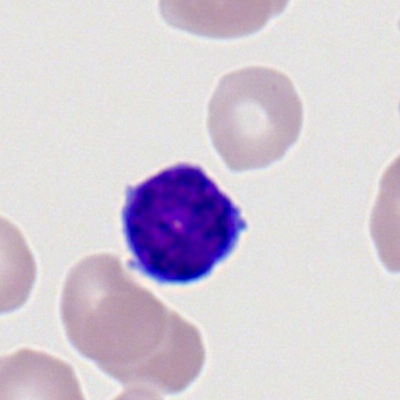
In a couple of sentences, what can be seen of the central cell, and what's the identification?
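Start with the outline: it's roughly round. Now look inside, and you'll see the nucleus fills almost the whole cell. Its chromatin is dense and coarsely clumped. You won't find any granules in the cytoplasm. This cell is a lymphocyte.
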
